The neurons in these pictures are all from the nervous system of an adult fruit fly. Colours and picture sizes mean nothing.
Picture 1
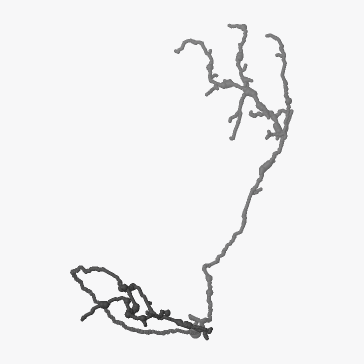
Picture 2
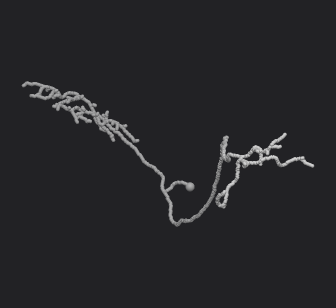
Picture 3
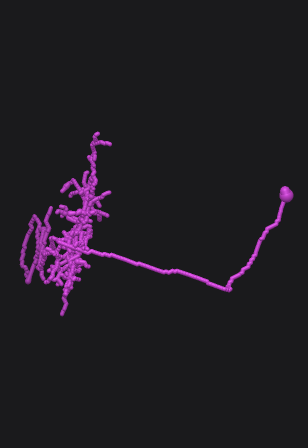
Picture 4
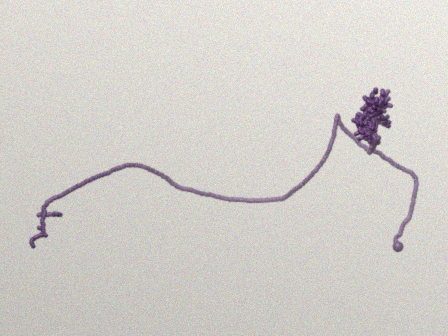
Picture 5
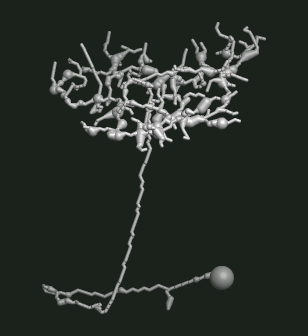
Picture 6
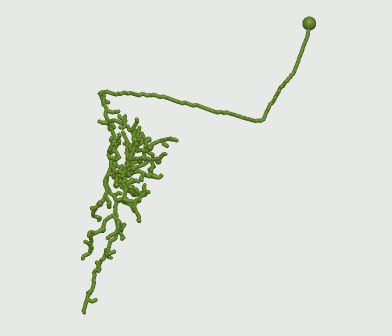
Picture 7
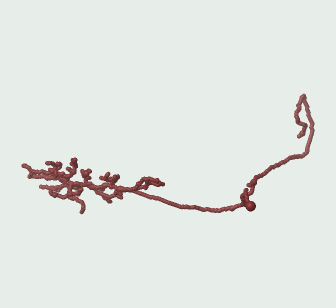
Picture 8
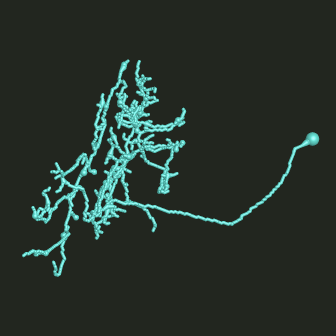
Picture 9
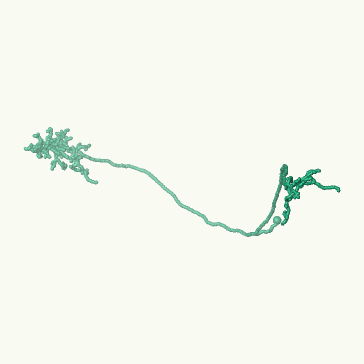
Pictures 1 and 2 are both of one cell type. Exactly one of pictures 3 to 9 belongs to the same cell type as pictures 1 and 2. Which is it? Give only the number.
9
